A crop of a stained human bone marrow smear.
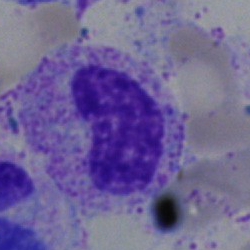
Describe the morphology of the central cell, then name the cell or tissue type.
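Nucleus: bean-shaped, indented on the left, sitting toward the right so that a wider band of cytoplasm lies on the left. Chromatin: dark purple and clumped, with small paler patches between the clumps. Cytoplasm: many fine purple granules throughout. Name: metamyelocyte.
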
